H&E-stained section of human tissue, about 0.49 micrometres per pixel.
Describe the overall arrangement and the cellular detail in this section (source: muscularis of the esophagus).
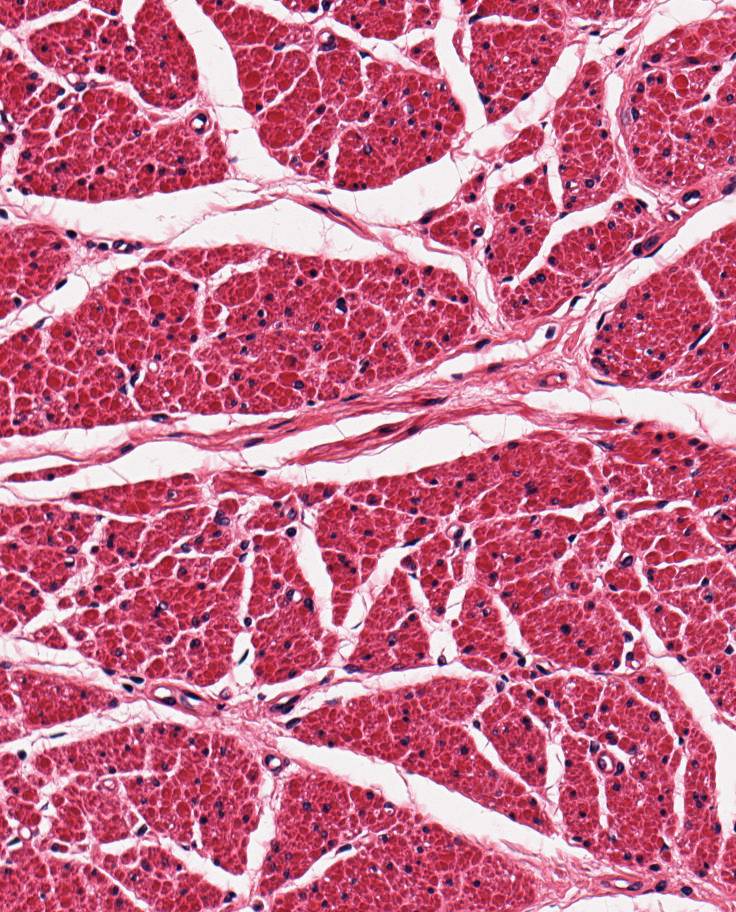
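Large packed bundles of muscle cells fill the field, separated by narrow branching septa. Most bundles show cells cut across as small rounded to polygonal eosinophilic profiles. Nuclei: small, dark, round, sparse, most profiles showing none. Septa: thin, pale pink connective tissue, between and within bundles.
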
